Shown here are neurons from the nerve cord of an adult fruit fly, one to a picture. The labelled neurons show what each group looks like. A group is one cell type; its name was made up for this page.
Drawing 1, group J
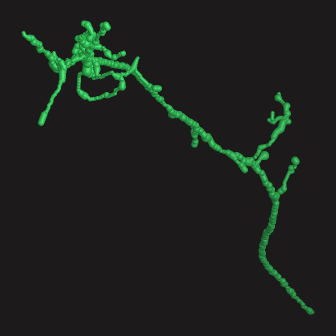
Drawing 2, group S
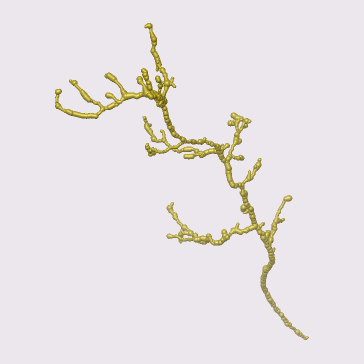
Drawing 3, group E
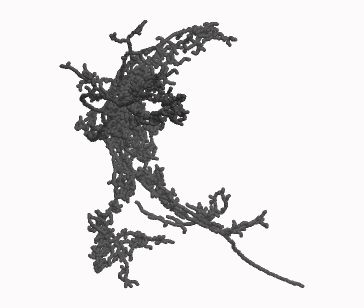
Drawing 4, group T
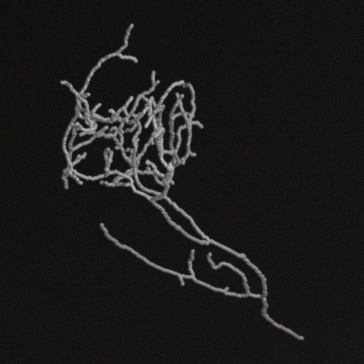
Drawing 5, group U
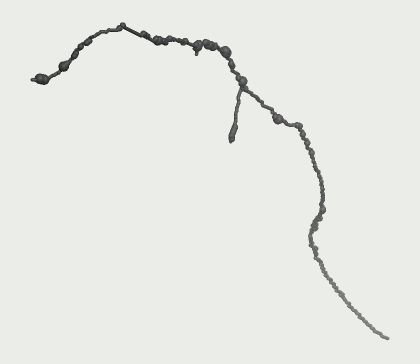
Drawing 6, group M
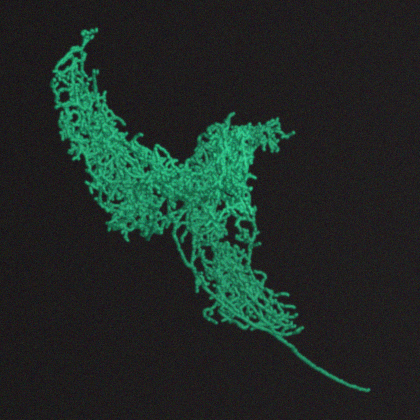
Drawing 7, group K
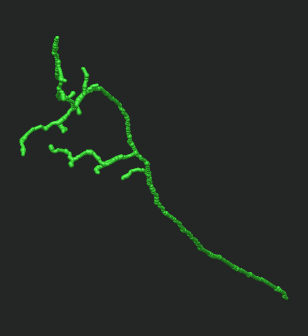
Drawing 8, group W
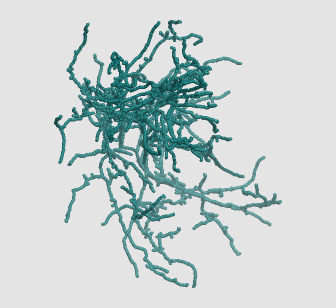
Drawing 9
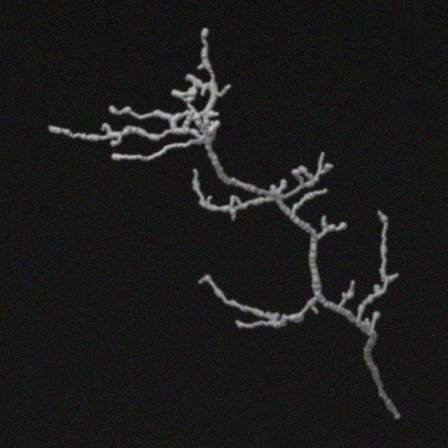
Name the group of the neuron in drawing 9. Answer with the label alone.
group S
